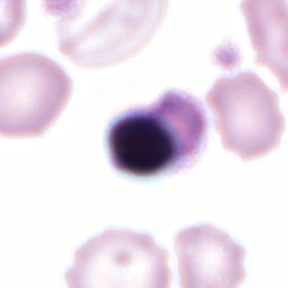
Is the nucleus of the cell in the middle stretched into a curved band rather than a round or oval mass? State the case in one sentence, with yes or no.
No, the nucleus of this cell is round or oval, not drawn out into a band.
